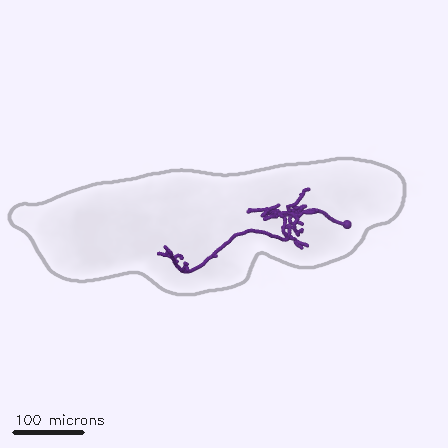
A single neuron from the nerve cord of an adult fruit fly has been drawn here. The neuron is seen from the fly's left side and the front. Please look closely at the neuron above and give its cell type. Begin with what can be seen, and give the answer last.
By the scale bar it is about 300 microns wide in this view. In this view it is wider than it is tall. Its broad class is nerve-cord intrinsic neuron. It is of cell type IN12B048.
